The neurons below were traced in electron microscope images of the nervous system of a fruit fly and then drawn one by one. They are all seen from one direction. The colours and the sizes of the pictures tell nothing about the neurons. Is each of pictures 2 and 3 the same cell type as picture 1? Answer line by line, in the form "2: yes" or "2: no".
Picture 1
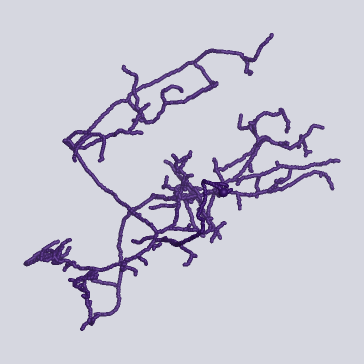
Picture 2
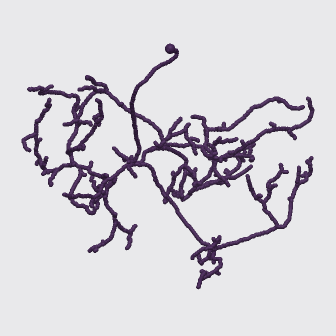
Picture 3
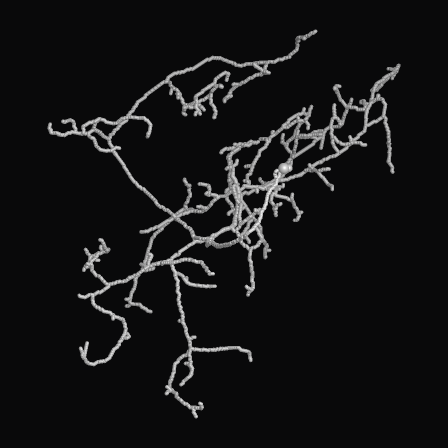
2: yes
3: yes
